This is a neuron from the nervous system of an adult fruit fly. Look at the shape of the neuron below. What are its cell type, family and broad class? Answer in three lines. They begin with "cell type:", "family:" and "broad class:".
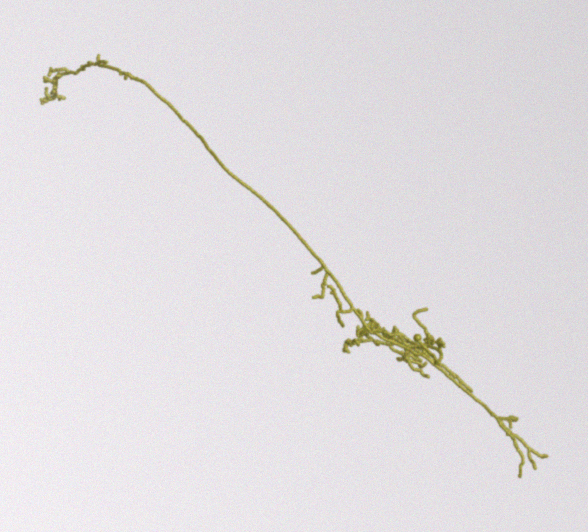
cell type: AN05B052
family: hemilineage 05B
broad class: ascending neuron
